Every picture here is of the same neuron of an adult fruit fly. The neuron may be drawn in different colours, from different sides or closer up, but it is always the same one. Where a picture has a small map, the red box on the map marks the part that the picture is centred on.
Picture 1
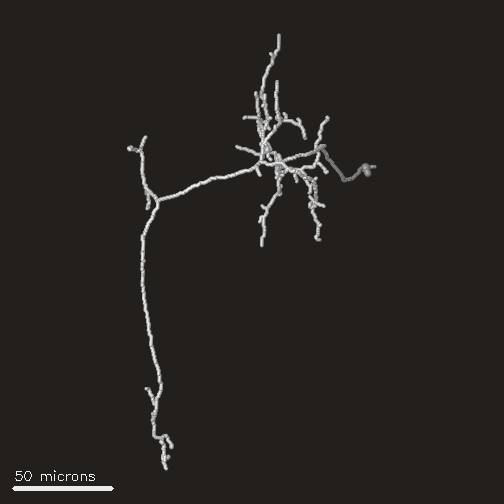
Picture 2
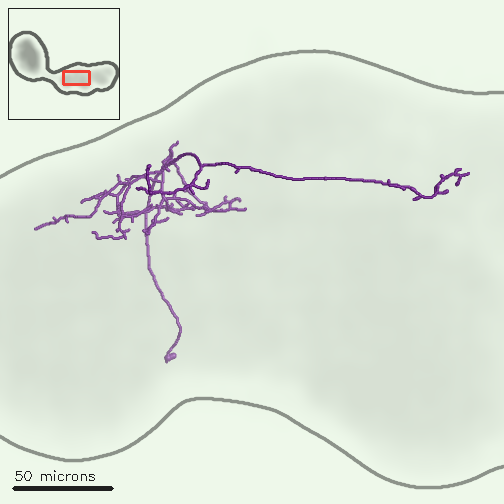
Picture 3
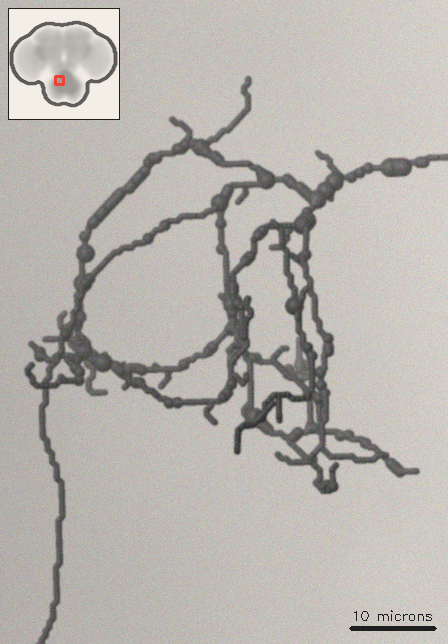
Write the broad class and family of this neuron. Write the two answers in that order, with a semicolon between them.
nerve-cord intrinsic neuron; hemilineage 06A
